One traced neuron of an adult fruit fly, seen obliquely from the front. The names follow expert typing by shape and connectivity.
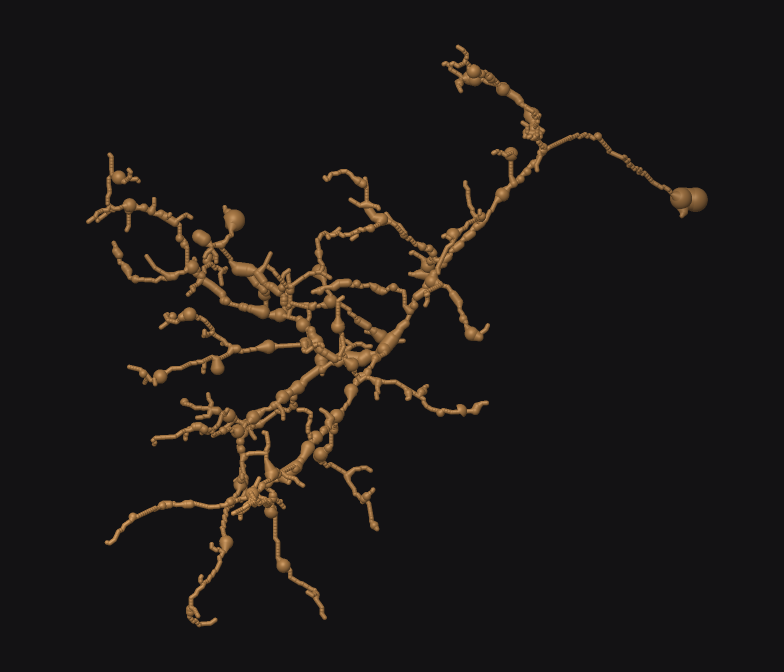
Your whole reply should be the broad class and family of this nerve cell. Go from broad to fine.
nerve-cord intrinsic neuron; hemilineage 20A.22A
